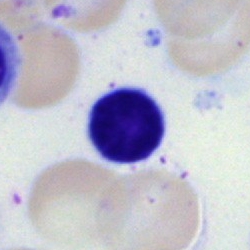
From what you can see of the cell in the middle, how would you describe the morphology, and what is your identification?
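See how the outline is round and smooth? The chromatin's dense and deep purple all through, no nucleoli showing, and there's at most a very thin rim of cytoplasm around the nucleus. That's a lymphocyte.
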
